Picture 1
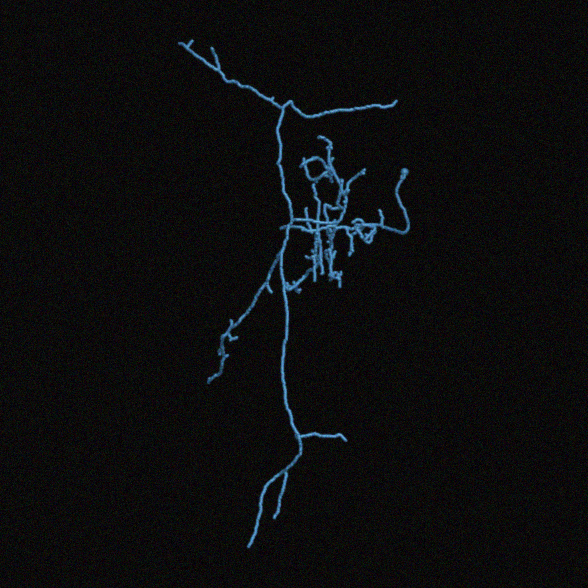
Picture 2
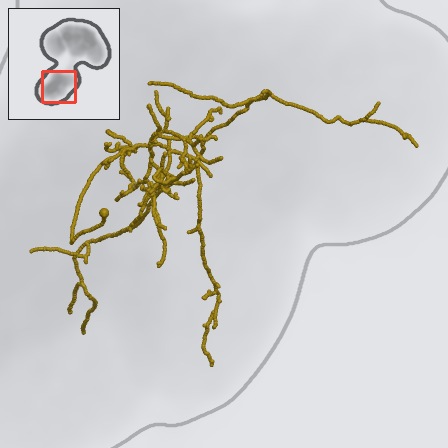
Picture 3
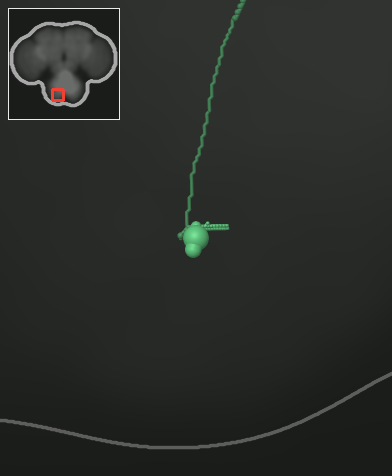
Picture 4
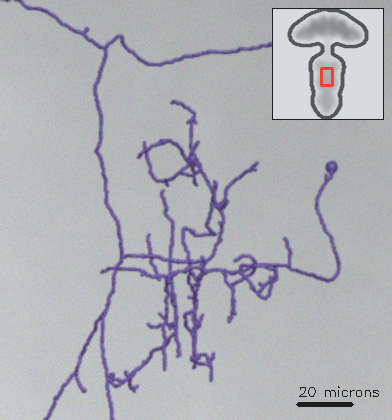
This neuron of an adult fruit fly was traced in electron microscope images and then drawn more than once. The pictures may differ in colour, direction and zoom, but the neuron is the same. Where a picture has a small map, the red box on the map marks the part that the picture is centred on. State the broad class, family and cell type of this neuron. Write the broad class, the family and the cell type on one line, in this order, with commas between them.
nerve-cord intrinsic neuron, hemilineage 07B, IN07B065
